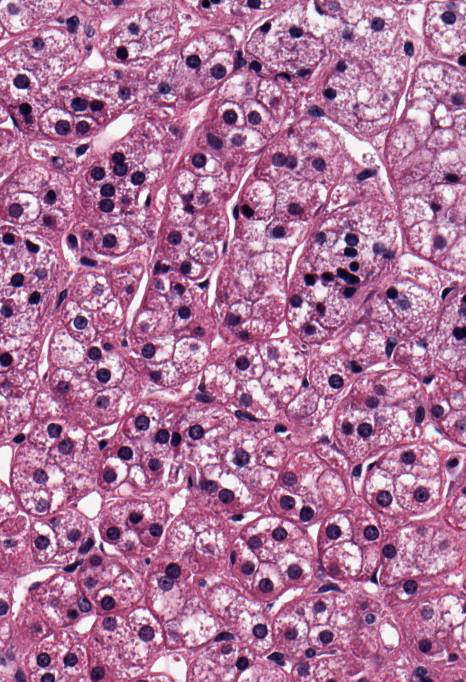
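adrenal gland, haematoxylin and eosin. Within the nests, cells have abundant pale cytoplasm filled with many small clear vacuoles, separated by thin visible borders. Narrow slit-like spaces lined by flattened nuclei run within the septa between nests. Small white clefts separate some nest edges from the surrounding septa.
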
